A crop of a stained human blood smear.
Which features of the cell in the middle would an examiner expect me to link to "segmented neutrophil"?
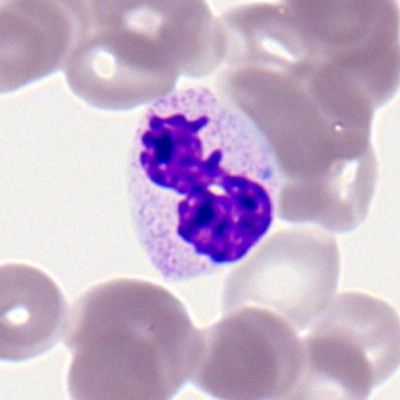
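Looking first at the outline, I see that it is smooth and oval. The chromatin is dark purple and coarsely clumped, and that fits a segmented neutrophil.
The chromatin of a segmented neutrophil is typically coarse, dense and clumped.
The cytoplasm is plentiful and pale pinkish-lilac, and fine lilac granules are scattered all through it, which fits as well.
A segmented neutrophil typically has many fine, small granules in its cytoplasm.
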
